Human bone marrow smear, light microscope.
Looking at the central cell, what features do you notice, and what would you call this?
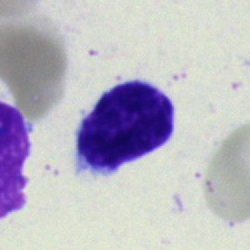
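First, the nucleus: a single unlobed mass filling nearly the whole cell. Second, the cytoplasm: only a very scant rim, with a small pale blue wisp showing at the lower left edge. Third, the chromatin: dense and deep purple-blue. It is a lymphocyte.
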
